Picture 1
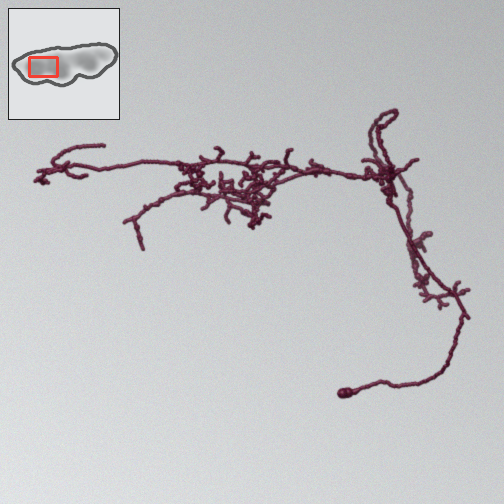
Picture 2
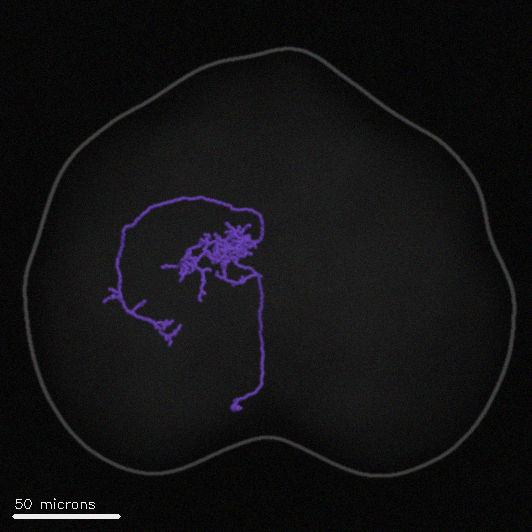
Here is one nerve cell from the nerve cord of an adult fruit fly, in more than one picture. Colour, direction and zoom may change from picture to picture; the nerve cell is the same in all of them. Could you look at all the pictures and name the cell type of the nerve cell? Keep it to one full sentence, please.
The cell type of this nerve cell is IN02A041.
